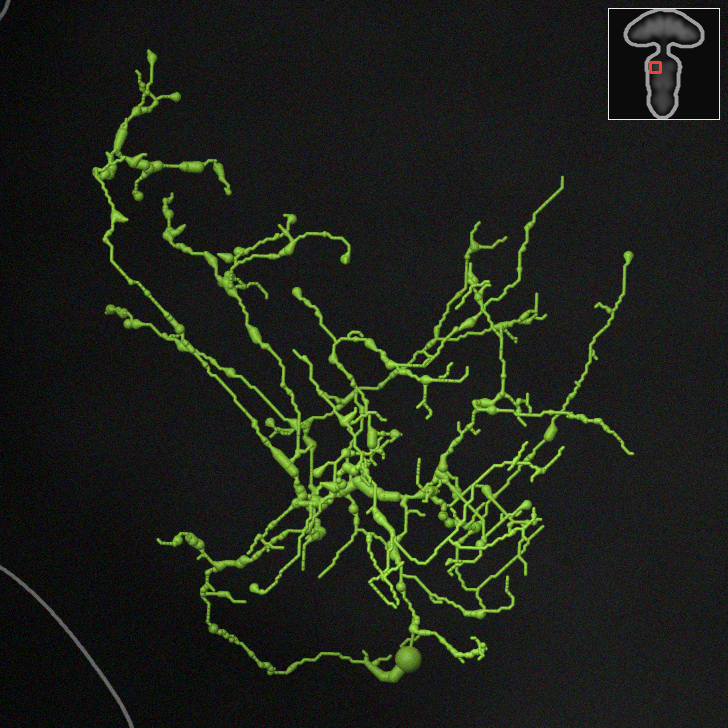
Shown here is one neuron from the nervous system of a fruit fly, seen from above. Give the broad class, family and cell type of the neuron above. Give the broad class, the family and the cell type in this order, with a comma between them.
nerve-cord intrinsic neuron, hemilineage 04B, IN04B070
